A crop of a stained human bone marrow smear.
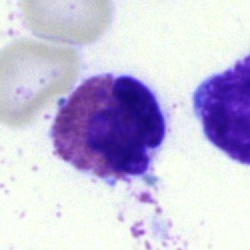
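Eosinophil in the centre of a stained bone marrow smear, with a roughly round outline. The nucleus sits toward the right, and its chromatin is dense and dark purple. The cytoplasm, pink-violet in tone, lies mainly on the left.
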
